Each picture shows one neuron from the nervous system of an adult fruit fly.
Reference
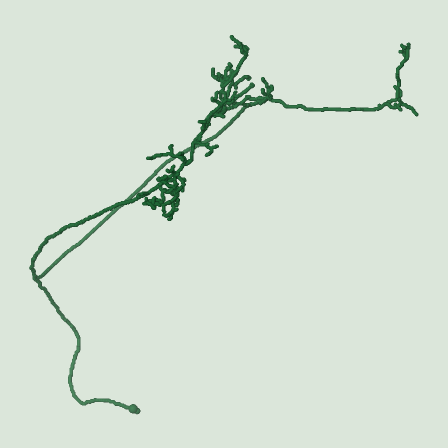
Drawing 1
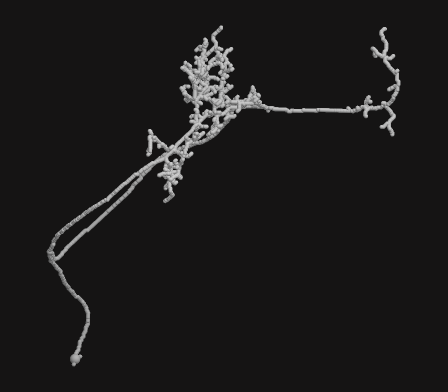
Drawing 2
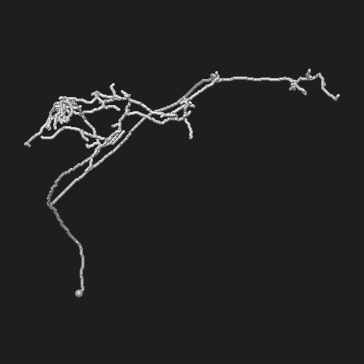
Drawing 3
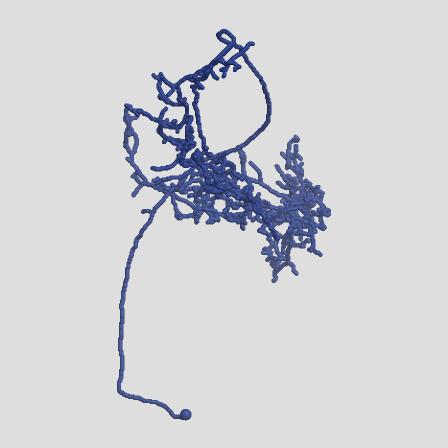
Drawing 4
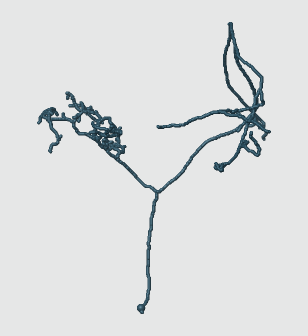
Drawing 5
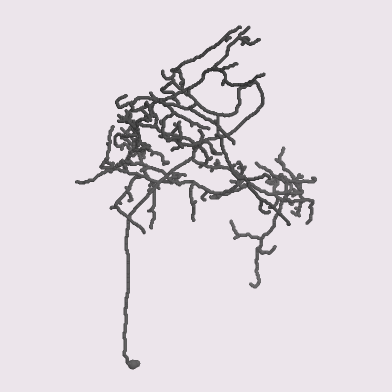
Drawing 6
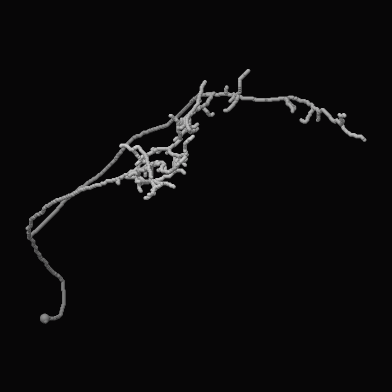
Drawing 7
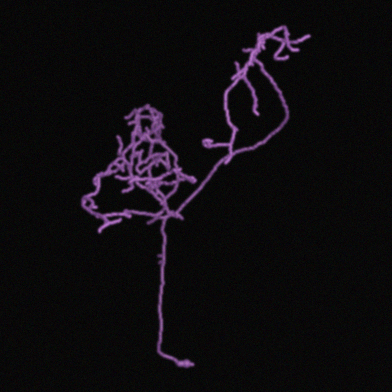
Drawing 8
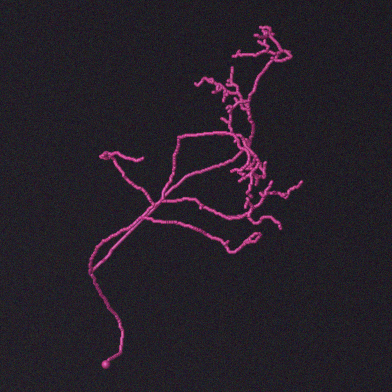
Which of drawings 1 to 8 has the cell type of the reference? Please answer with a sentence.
Drawing 1 is of the same cell type.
